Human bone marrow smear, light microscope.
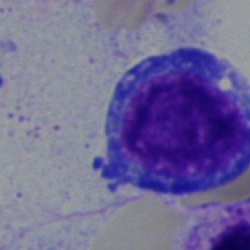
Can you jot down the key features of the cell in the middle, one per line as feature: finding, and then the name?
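Cytoplasm colour: deep blue
Cytoplasm extent: narrow rim around the nucleus
Vacuole: one, small and clear, in the cytoplasm at upper right
Surface: small rounded blebs projecting at lower left
Name: proerythroblast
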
